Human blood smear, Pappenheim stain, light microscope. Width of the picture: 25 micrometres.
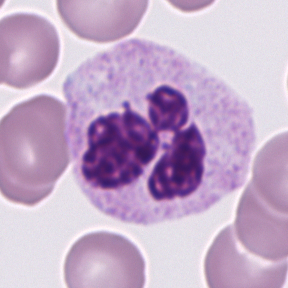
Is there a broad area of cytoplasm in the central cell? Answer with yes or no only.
Yes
